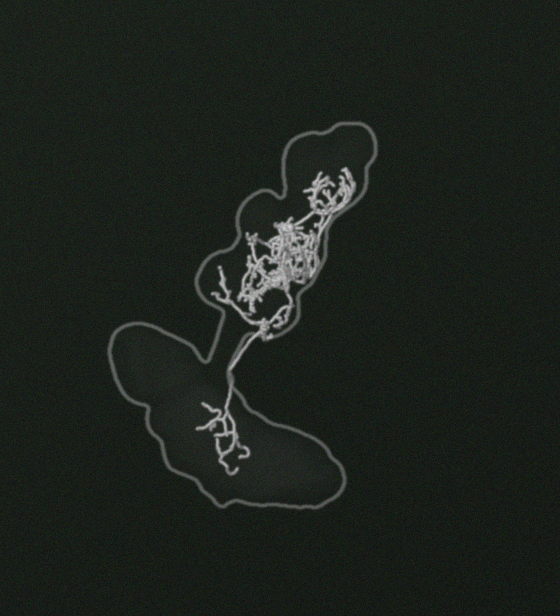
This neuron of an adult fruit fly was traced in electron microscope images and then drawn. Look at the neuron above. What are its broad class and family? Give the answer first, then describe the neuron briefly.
It is an ascending neuron. The family is hemilineage 27X. In this view it is taller than it is wide.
